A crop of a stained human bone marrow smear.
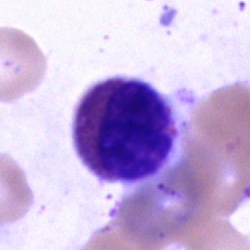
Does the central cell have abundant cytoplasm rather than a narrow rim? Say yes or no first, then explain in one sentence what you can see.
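No. The nucleus fills most of the cell.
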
